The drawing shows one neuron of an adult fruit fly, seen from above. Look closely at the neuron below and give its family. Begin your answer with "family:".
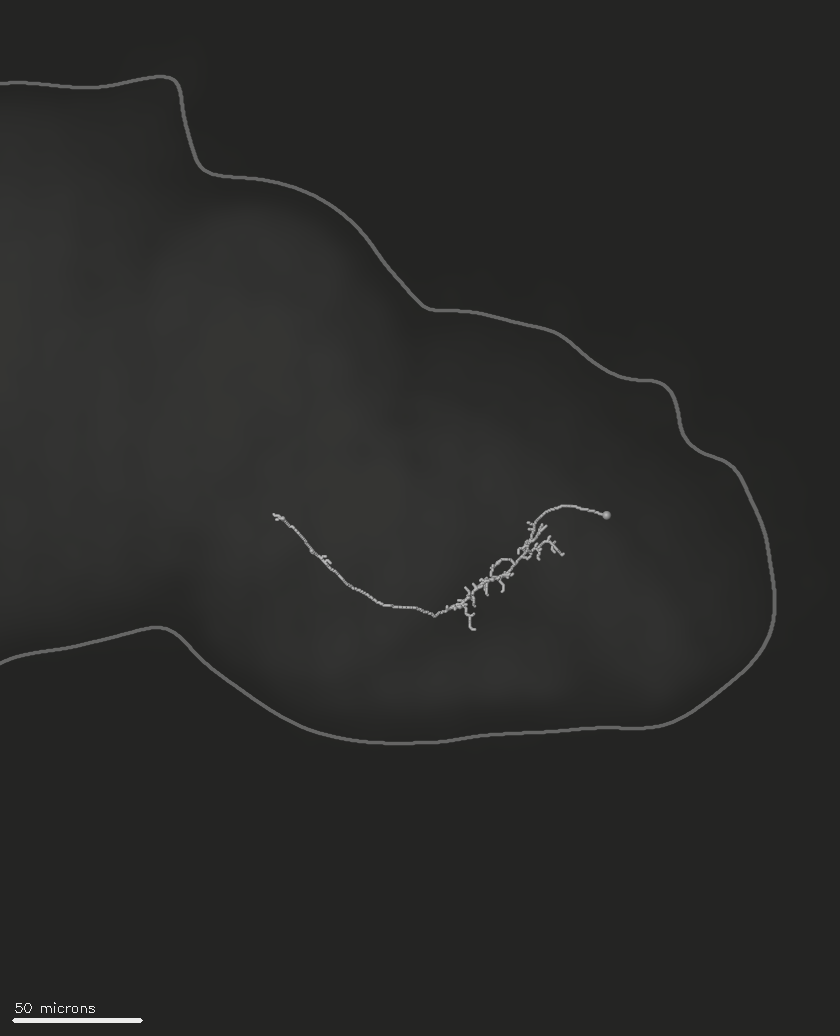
family: Tm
